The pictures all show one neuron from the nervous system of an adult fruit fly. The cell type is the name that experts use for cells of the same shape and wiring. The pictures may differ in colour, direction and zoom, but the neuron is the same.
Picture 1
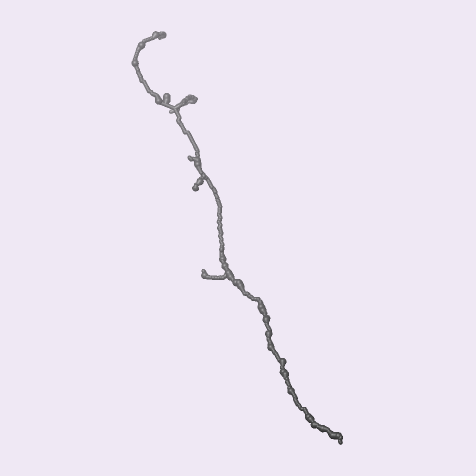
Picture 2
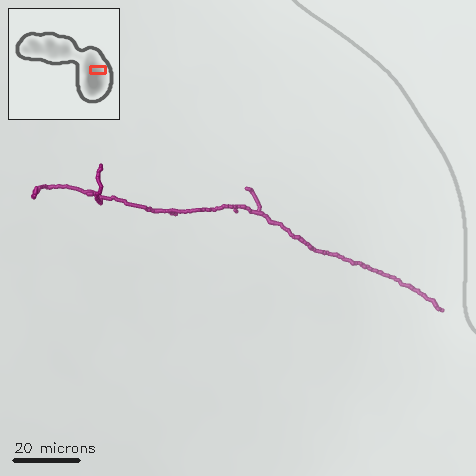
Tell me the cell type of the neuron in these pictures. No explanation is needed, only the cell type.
JO-DA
